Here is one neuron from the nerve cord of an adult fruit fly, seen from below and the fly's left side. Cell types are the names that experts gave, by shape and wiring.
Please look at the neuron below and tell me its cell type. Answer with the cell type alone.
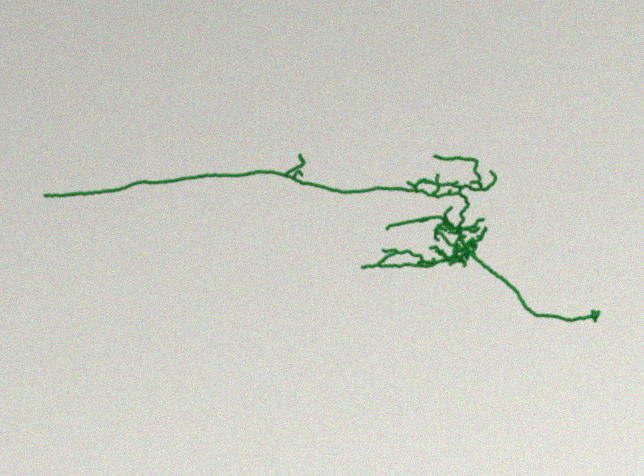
AN07B043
